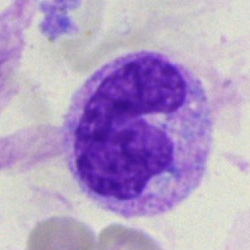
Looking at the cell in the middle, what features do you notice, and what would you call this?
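The nucleus is deeply indented on its right side, which gives it a kidney shape. It lies toward the left of the cell, leaving a wider rim of cytoplasm on the right. The cytoplasm is pale pinkish-lilac and contains fine, faint granules. This cell is a monocyte.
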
